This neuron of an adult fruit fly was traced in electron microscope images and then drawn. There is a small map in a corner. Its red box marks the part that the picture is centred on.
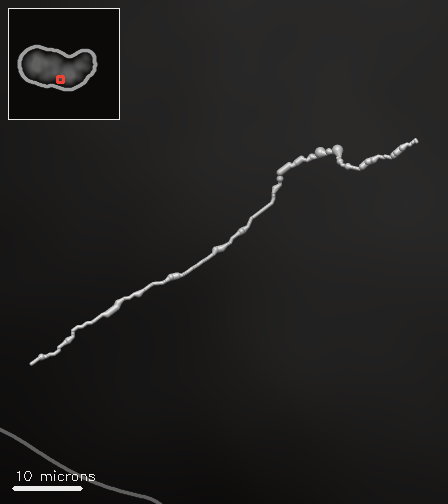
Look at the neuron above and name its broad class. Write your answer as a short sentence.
The broad class is sensory neuron entering the nerve cord.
